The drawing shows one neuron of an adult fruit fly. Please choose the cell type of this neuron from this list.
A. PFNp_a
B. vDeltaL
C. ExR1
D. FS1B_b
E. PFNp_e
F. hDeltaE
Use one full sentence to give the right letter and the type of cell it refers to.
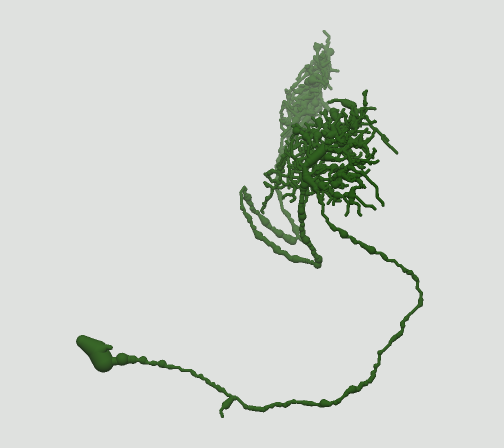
Identified by cell type, the neuron is hDeltaE from option F.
